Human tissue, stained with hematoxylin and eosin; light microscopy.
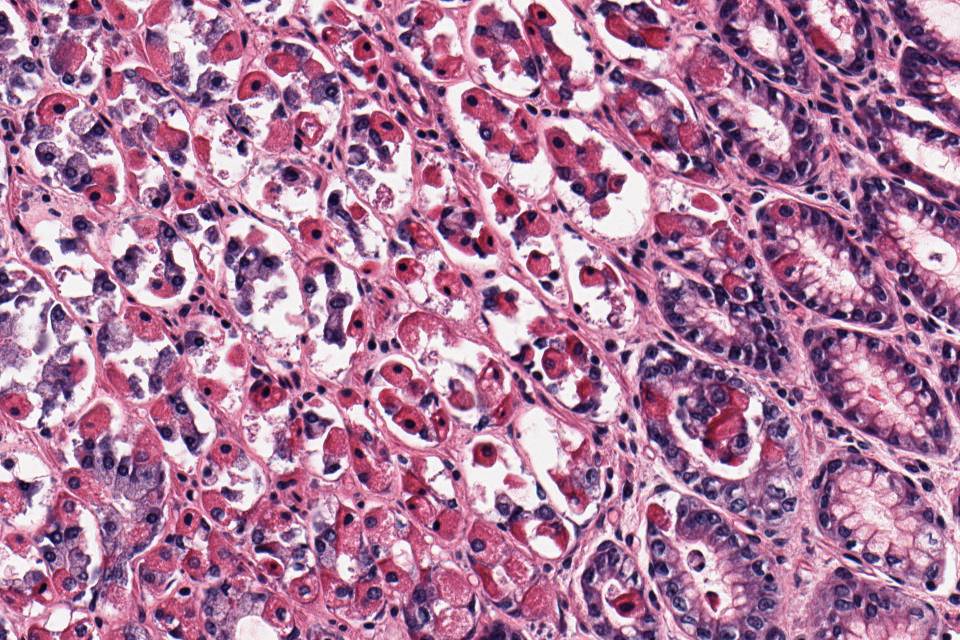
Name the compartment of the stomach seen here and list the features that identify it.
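These are fundic glands. Closely packed glands with thin stroma between them fill the field. In the left two-thirds, rounded bright pink parietal cells with one central round nucleus mix with chief cells of purple-grey granular cytoplasm.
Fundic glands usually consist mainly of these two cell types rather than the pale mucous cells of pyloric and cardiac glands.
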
